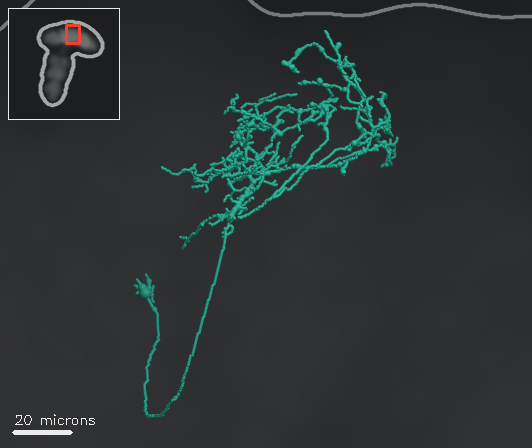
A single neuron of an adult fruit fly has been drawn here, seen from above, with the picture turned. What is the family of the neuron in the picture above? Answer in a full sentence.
The family is hemilineage LB5.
